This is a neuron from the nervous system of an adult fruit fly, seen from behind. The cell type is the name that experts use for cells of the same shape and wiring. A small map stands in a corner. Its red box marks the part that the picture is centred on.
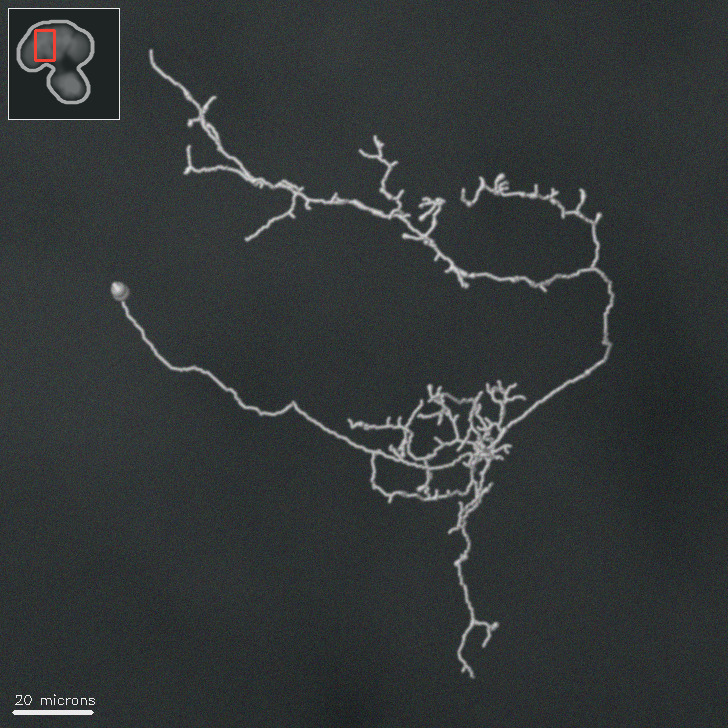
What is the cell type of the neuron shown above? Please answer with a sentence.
The cell type is VES033.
